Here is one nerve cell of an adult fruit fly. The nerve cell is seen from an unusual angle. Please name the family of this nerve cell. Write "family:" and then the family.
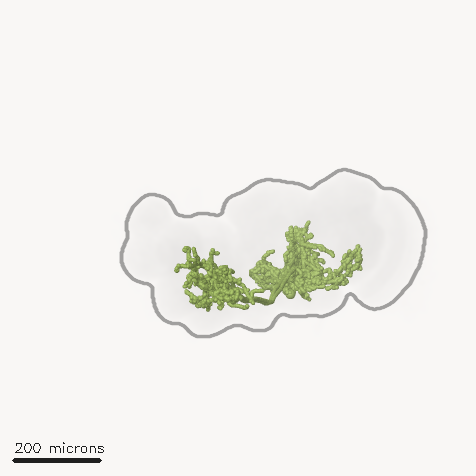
family: hemilineage LB0_anterior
